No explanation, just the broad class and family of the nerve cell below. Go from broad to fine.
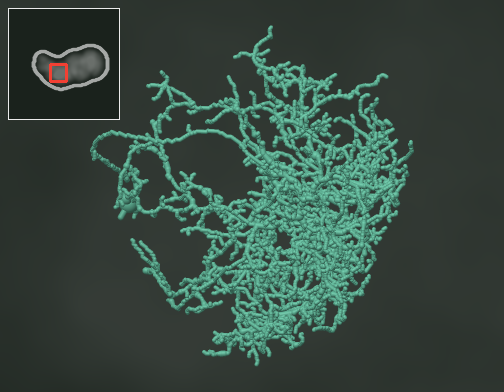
nerve-cord intrinsic neuron; hemilineage 21A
